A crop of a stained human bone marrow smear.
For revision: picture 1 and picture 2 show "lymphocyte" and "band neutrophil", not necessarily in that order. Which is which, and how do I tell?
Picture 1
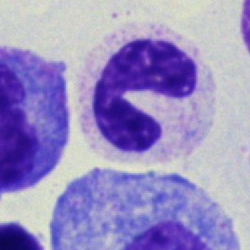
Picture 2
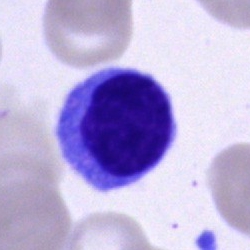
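Picture 1 shows a band neutrophil, and picture 2 shows a lymphocyte. Both central cells have a smooth edge, but the band neutrophil's outline is round and the lymphocyte's only roughly round. In the band neutrophil the nucleus is curved, with its open side turned to the right.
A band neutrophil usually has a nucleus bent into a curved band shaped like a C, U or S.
In the lymphocyte the nucleus lies off-centre toward the right, and the blue cytoplasm forms a crescent that is broadest on the left. The band neutrophil shows no nucleoli in its nucleus and no vacuoles in its cytoplasm. Around them, a larger cell with blue cytoplasm sits just below the band neutrophil, while small purple fragments lie in the lower right background of the lymphocyte picture.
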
